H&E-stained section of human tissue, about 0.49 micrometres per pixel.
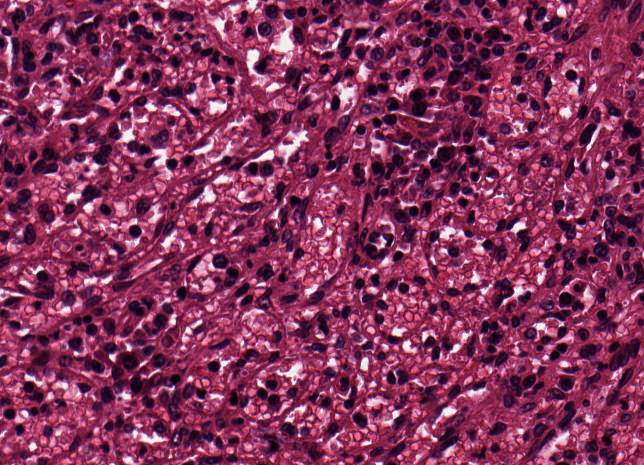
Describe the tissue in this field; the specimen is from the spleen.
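Closely packed cells in small nests and sheets across entire field; no open gland lumina. Cytoplasm mostly pale, clear to finely vacuolated. Cell membranes sharply outlined, mosaic look. Nests separated only by thin, delicate stroma strands with elongated nuclei; no broad fibrous bands.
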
